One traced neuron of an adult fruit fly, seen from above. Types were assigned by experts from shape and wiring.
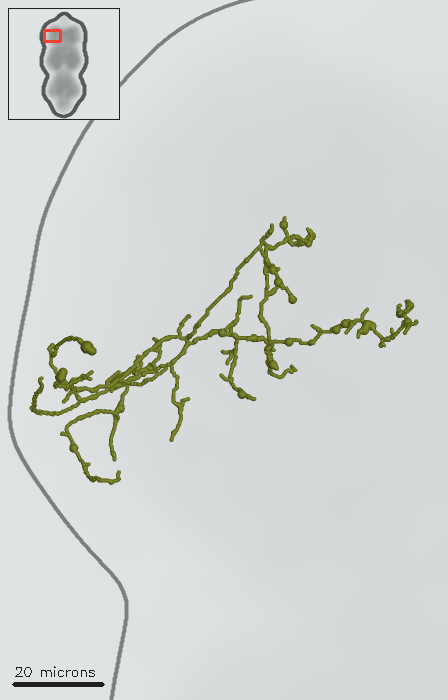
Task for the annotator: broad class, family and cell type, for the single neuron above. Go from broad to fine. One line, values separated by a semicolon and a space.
nerve-cord intrinsic neuron; hemilineage 20A.22A; IN20A.22A089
